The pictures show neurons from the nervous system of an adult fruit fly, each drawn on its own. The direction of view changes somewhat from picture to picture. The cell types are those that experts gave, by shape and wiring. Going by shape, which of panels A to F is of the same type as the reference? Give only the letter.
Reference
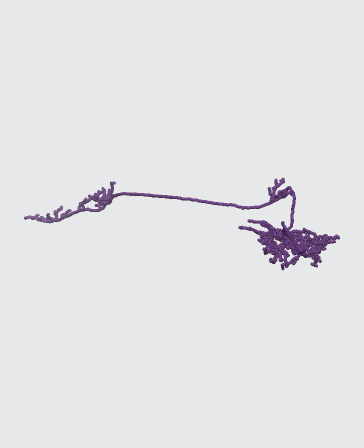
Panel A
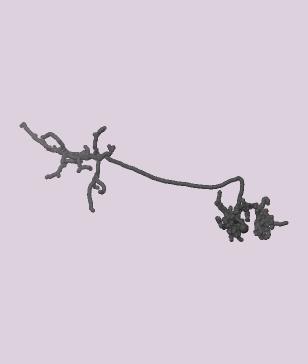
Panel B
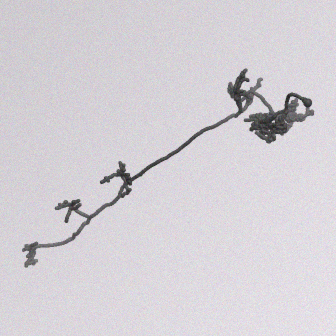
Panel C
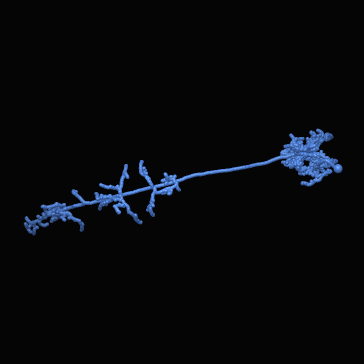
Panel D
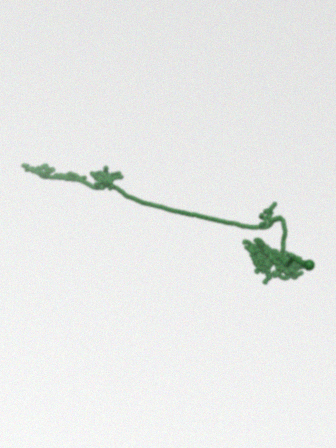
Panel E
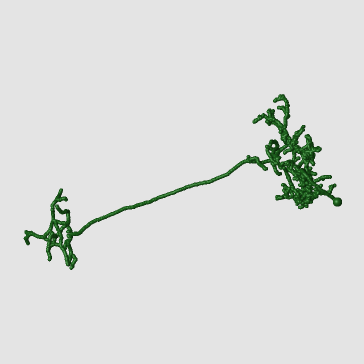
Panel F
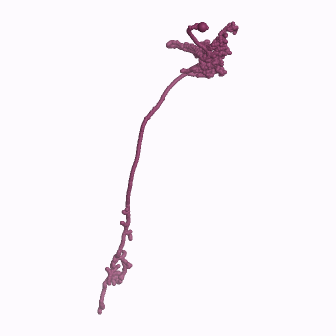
D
